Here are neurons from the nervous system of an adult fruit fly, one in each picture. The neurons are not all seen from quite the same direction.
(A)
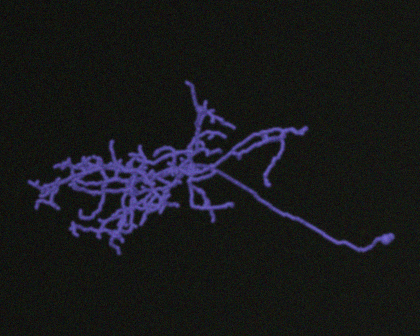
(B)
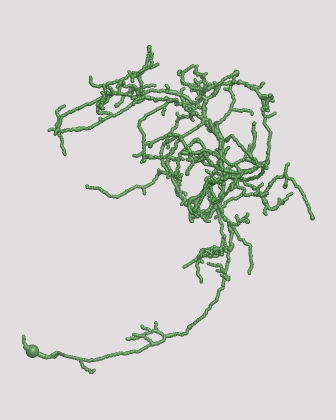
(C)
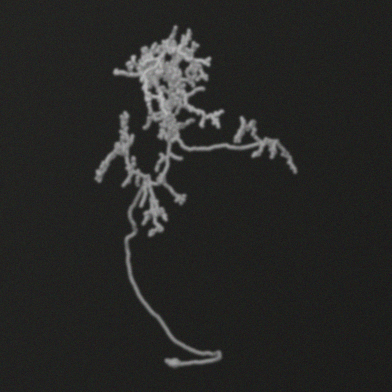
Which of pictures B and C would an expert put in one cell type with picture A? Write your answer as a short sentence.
Picture B and picture C are of the same cell type.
